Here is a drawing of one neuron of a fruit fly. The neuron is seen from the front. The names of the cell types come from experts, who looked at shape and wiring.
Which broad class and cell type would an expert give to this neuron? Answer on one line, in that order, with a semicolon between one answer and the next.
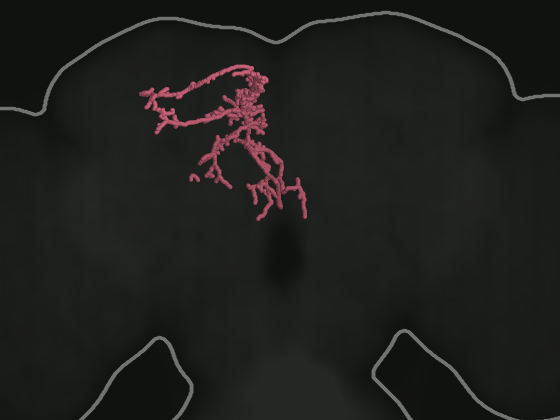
central-brain intrinsic neuron; SMP547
